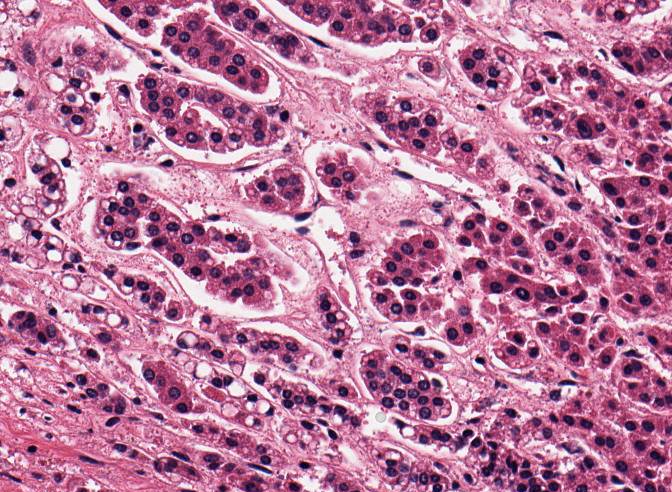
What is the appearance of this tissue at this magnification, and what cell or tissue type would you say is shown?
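Cells grouped in rounded and elongated nests across most of field, separated by thin partitions. Nests solid, no central lumen. Most nests: abundant finely granular pink cytoplasm. Clear, bubbly vacuolated cytoplasm in cells gathered along left edge and lower left. Adrenal gland.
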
